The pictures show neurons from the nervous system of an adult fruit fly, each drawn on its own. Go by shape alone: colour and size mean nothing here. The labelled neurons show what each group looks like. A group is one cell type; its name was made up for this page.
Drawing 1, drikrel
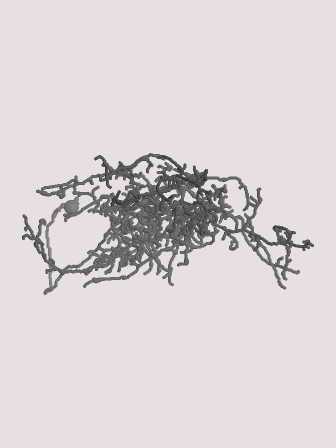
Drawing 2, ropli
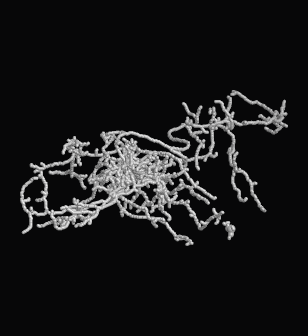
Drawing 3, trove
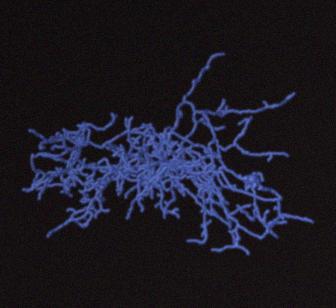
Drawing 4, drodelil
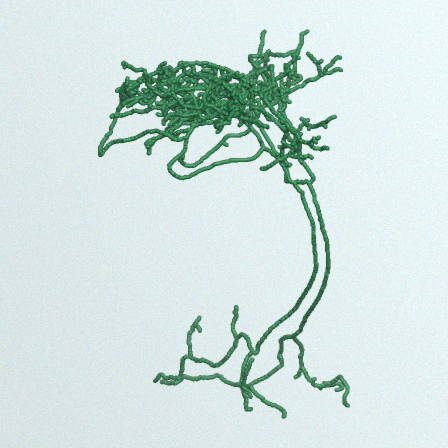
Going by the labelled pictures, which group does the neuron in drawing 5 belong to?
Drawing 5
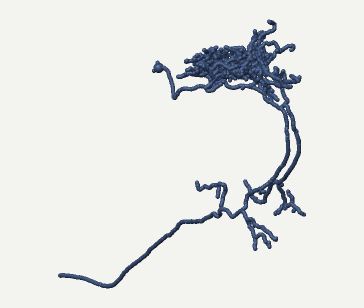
drodelil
